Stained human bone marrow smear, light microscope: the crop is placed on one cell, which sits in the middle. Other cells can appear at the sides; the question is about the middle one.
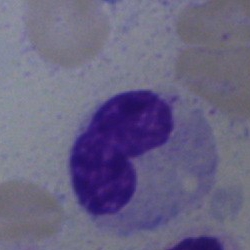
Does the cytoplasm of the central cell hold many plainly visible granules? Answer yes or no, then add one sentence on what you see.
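No. The cytoplasm shows no distinct granules.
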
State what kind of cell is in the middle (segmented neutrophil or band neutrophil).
band neutrophil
